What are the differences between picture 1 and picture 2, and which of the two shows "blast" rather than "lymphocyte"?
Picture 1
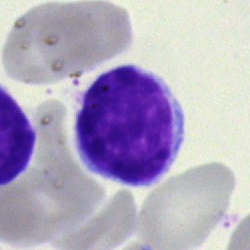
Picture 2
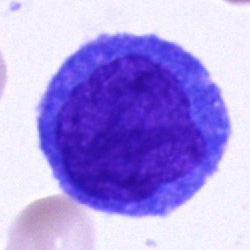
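Lymphocyte in picture 1; blast in picture 2. Outline: both round; smooth in the lymphocyte, slightly ragged in the blast. Cytoplasm: a scant, thin, pale blue rim, mostly on the right, in the lymphocyte; a moderate deep blue rim around the nucleus in the blast.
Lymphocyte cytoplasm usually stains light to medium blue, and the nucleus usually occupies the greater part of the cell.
Lymphocyte chromatin: dark purple, mottled with lighter patches.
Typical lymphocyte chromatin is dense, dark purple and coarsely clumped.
Granules: none in either cell; vacuoles: none in the blast. Neighbours: red cells close to the lymphocyte on its upper-left and lower sides; one just beyond the lower left edge of the blast.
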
